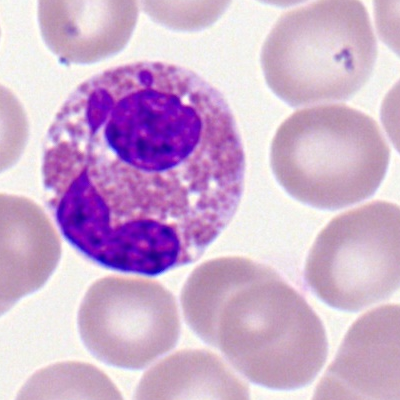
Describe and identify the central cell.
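Notice first that the nucleus is split into separate lobes, lying at the top and lower left of the cell with granular cytoplasm between them. That cytoplasm is packed with pink-orange granules, coarse, round and of similar size. This is an eosinophil.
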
